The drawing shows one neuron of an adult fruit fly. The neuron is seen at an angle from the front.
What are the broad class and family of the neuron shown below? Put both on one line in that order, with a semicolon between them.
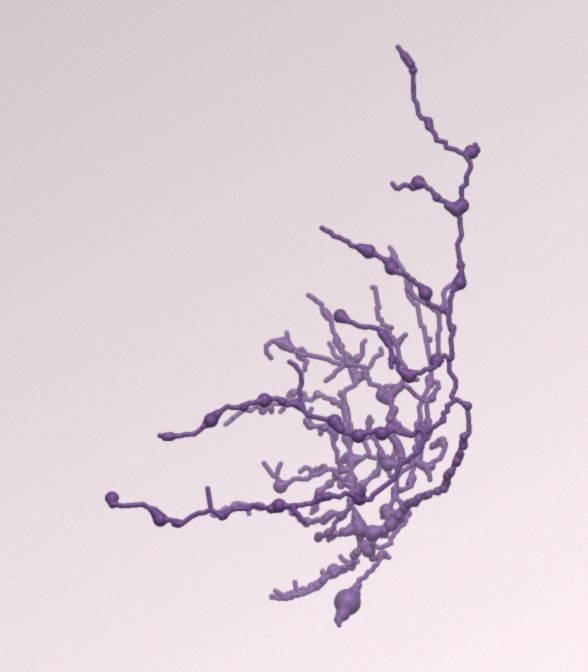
optic-lobe intrinsic neuron; Tlp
